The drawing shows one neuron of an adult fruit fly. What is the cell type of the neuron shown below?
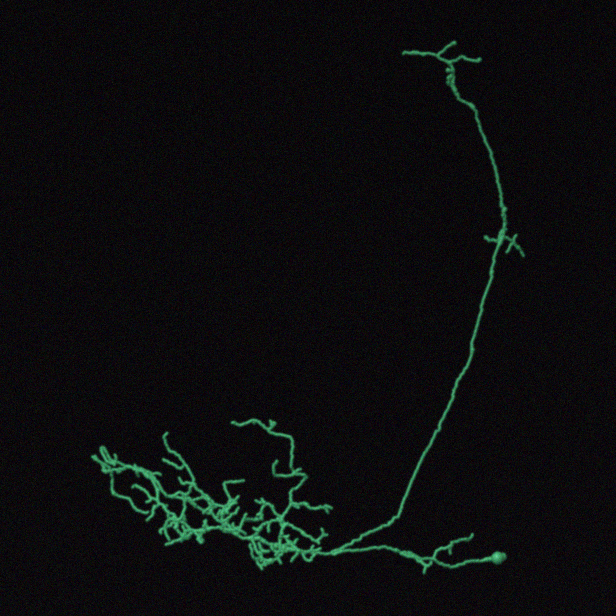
CB4228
